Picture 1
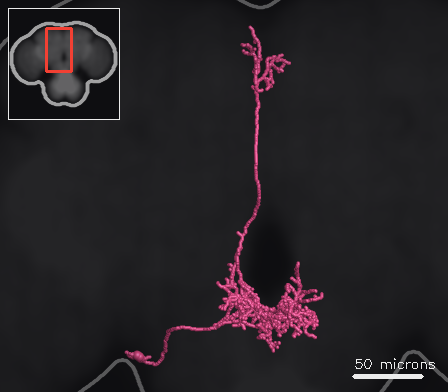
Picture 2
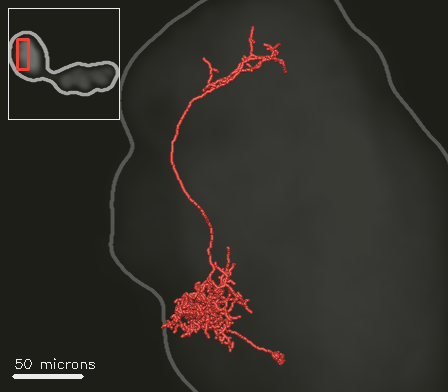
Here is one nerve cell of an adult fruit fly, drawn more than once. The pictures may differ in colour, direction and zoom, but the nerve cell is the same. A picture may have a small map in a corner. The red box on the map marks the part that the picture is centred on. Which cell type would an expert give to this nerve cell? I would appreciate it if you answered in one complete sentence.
As a matter of cell type, the nerve cell is PRW065.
